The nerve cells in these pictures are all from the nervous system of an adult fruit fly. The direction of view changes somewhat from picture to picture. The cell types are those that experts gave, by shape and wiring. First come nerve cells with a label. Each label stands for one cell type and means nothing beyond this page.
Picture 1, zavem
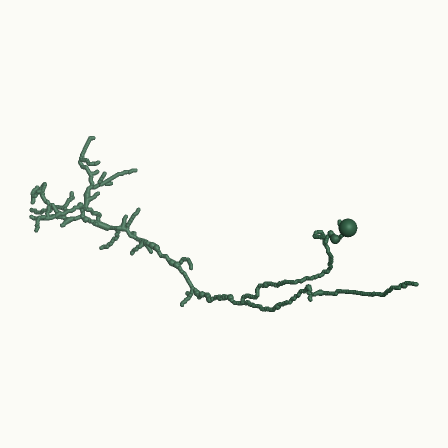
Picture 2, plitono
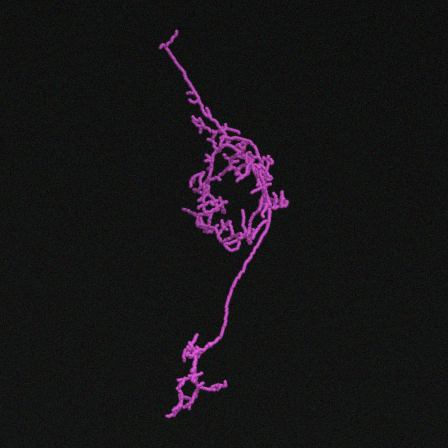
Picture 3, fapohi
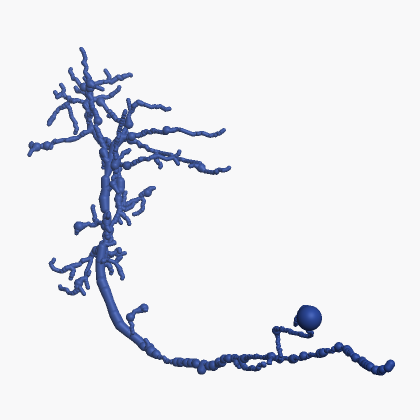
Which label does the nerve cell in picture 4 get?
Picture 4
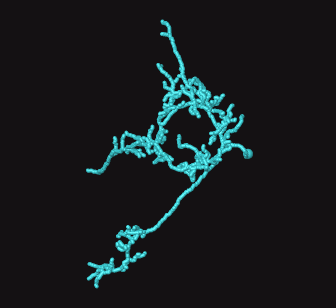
plitono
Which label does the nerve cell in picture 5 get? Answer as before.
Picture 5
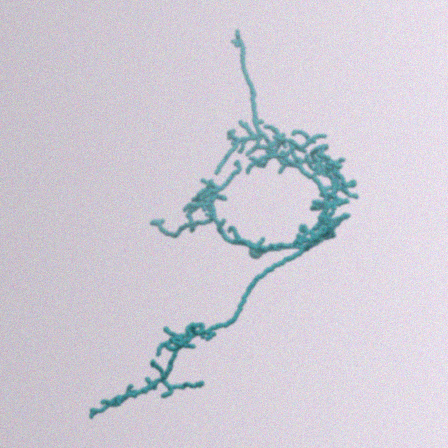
plitono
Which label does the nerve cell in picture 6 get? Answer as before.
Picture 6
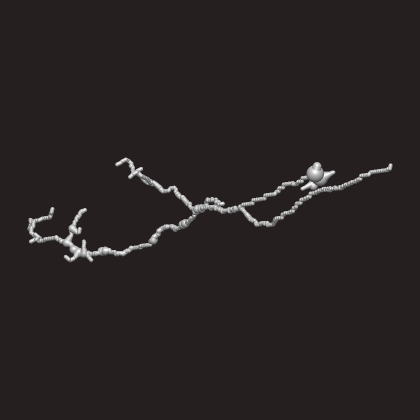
zavem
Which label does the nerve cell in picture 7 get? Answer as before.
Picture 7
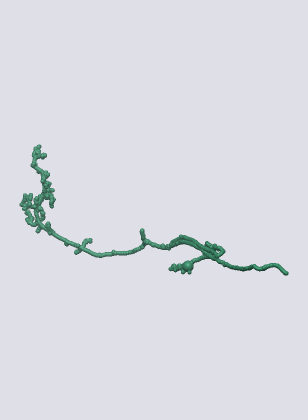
zavem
